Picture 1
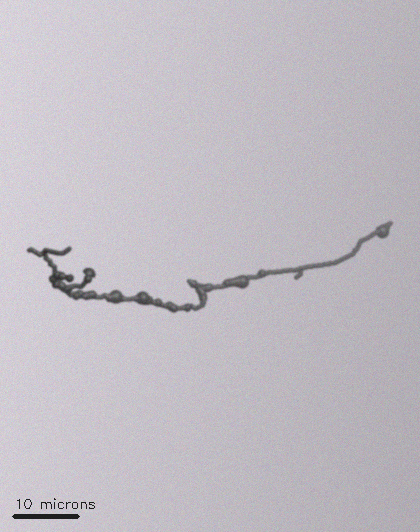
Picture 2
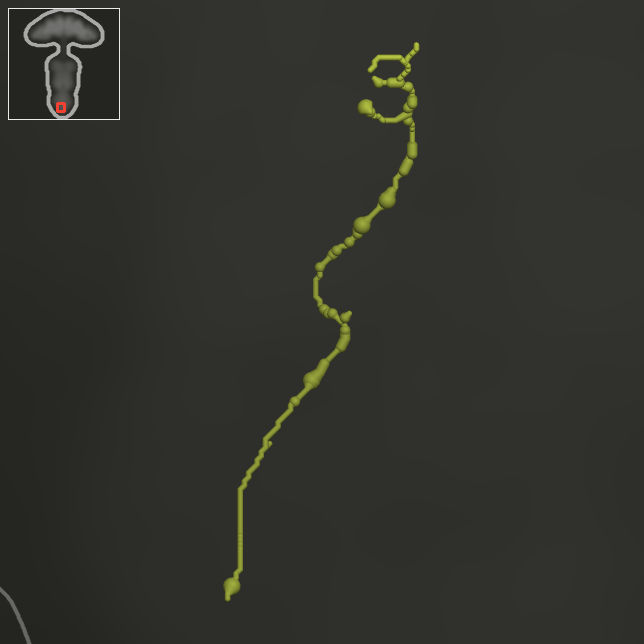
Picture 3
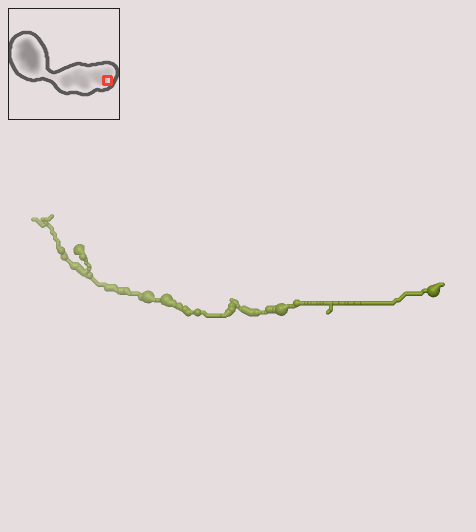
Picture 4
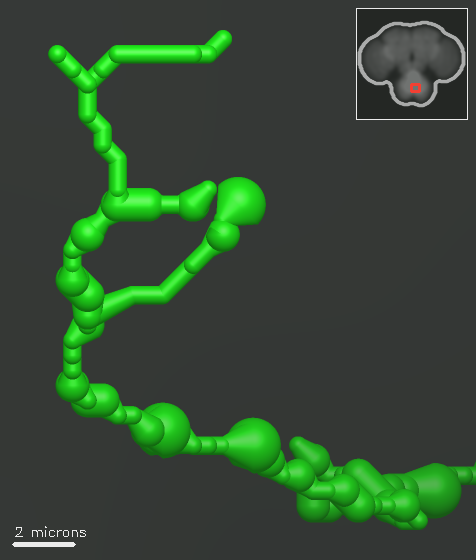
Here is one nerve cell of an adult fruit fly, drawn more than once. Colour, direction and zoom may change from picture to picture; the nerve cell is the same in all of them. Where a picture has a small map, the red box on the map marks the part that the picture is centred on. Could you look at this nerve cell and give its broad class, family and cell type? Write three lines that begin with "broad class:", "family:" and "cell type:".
broad class: sensory neuron entering the nerve cord
family: class mechanosensory tactile
cell type: SNta30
